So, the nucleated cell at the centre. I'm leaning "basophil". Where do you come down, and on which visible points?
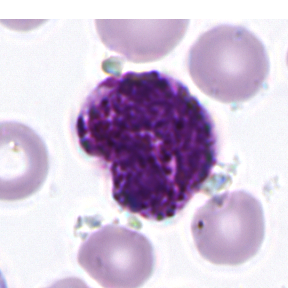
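Yes, basophil is the right name for this cell. What settles it is the nucleus: coarse dark purple granules crowd over the whole cell and hide the nuclear outline.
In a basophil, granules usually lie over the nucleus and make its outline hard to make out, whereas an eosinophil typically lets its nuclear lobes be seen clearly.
Because the outline is hidden here, eosinophil is the weaker choice. The outline is roughly round, with a small bulge on the left side.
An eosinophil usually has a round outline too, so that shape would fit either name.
No pale rim free of granules shows at the cell edge, and a narrow paler cleft runs through the right-centre of the cell.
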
